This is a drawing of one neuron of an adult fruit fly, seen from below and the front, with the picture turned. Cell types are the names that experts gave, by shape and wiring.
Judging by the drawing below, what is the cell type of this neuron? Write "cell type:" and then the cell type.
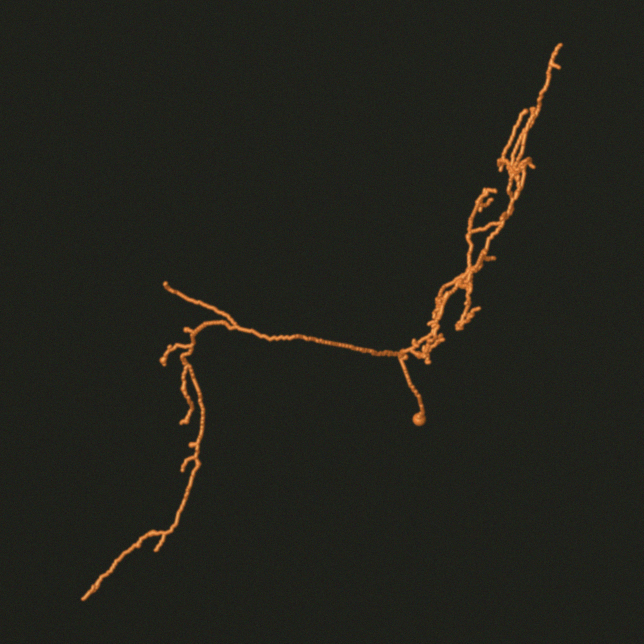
cell type: MeVP15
